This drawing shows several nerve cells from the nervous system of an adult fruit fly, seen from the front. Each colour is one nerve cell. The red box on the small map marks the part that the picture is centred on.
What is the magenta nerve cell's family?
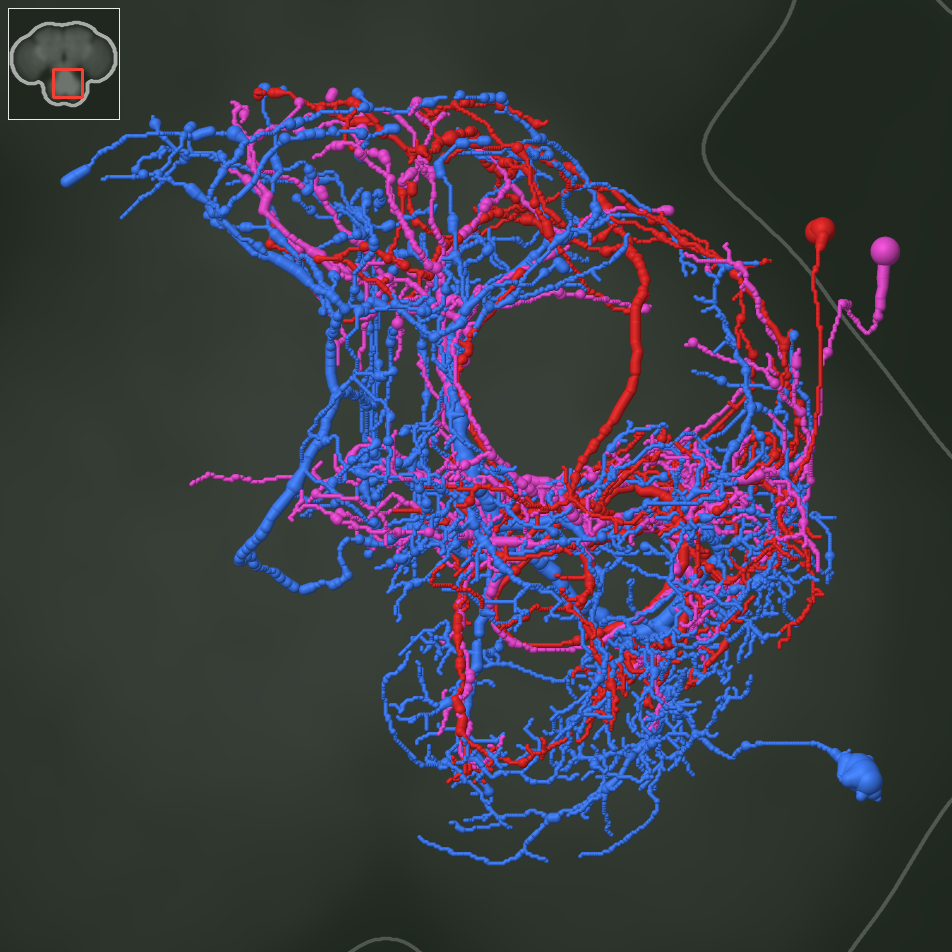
hemilineage 17A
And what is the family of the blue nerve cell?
hemilineage 08B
